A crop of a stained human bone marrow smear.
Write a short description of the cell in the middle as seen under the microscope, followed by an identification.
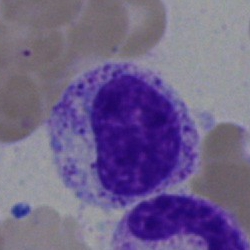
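Roughly round in outline, the cell has its nucleus set off-centre toward the right side. The chromatin is dark purple and patchy, with paler areas among darker clumps. Small purple granules are scattered through the cytoplasm. This is a myelocyte.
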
